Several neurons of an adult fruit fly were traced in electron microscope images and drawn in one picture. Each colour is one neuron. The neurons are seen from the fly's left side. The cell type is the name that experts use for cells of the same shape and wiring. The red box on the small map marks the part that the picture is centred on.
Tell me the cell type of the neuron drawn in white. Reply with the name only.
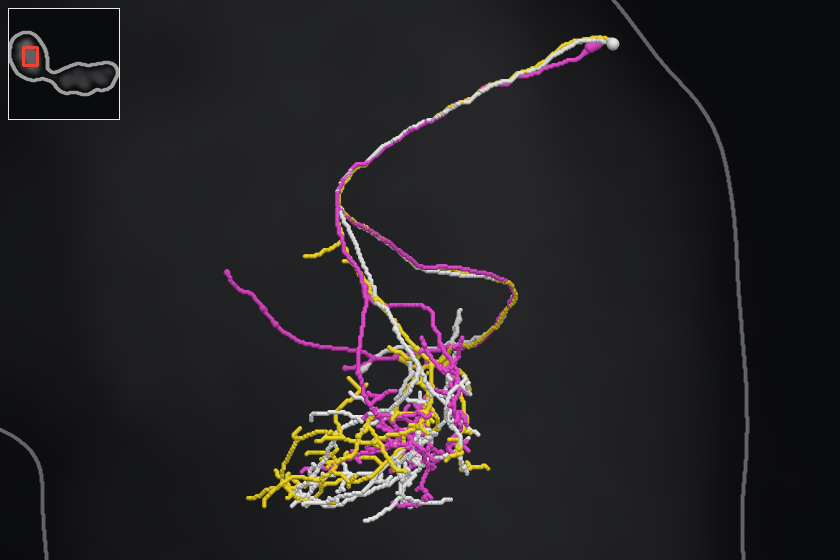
CB1585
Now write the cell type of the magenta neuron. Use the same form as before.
CB1493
